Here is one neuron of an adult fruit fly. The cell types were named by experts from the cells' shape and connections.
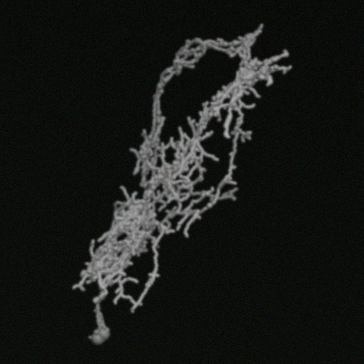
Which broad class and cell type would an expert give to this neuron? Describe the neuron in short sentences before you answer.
Its cell body lies at the lower left of the picture. The picture shows dozens of branch ends. It is a central-brain intrinsic neuron. It is of cell type GNG578.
